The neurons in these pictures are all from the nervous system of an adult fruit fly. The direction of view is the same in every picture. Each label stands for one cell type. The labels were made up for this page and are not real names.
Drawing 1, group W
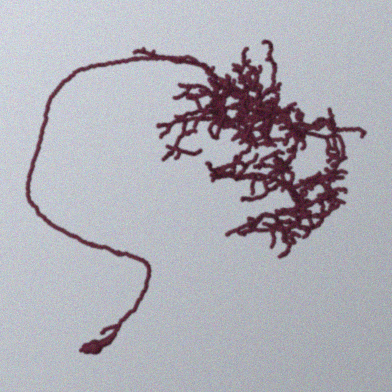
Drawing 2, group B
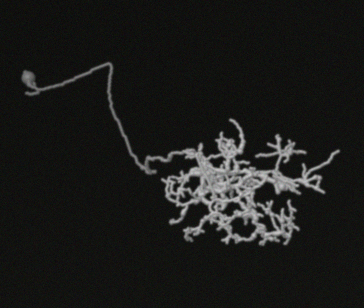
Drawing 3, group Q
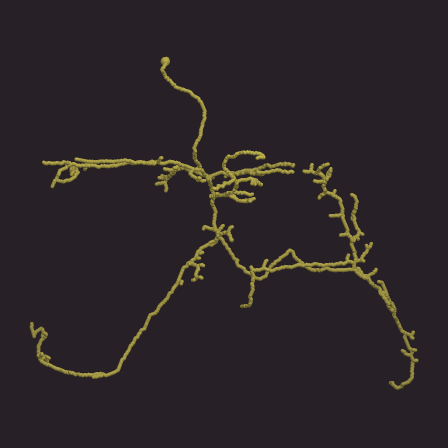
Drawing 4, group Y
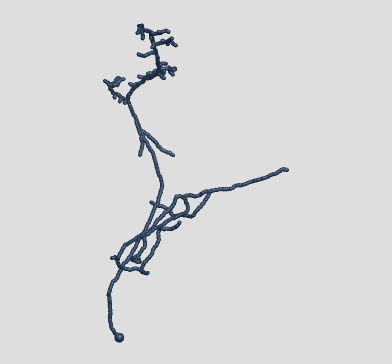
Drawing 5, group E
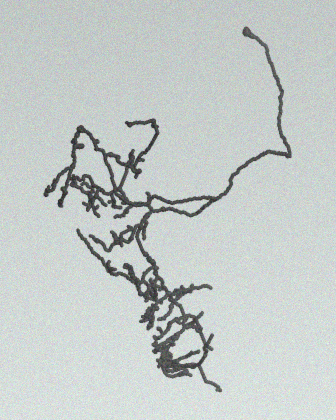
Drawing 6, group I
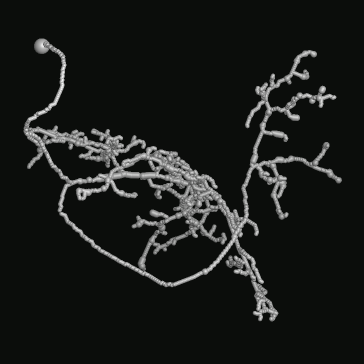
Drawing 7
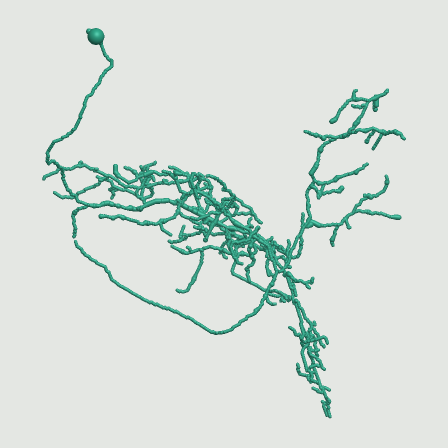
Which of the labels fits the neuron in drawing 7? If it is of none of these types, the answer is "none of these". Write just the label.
group I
